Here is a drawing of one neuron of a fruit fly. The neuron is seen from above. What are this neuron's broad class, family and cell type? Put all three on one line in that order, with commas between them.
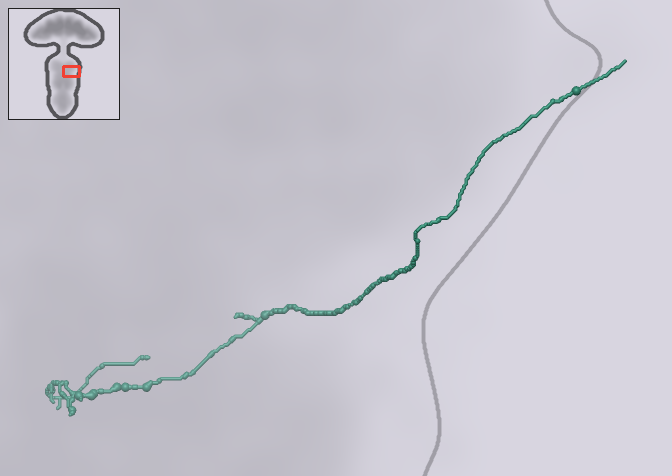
sensory neuron entering the nerve cord, class gustatory, WG1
